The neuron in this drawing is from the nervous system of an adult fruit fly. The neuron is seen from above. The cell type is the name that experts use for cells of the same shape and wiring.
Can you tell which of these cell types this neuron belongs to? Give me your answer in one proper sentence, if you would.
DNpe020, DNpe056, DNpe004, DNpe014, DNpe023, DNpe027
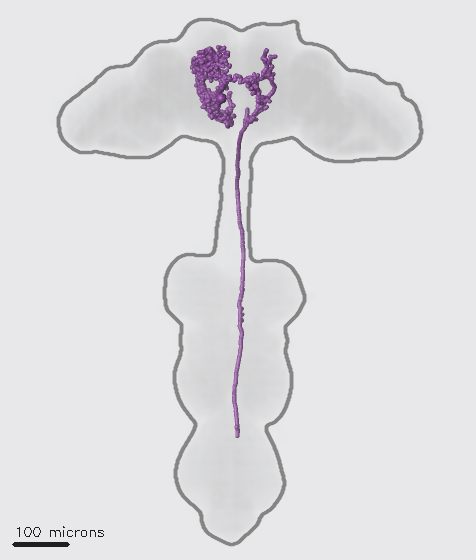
The cell type carried by this neuron is DNpe023.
